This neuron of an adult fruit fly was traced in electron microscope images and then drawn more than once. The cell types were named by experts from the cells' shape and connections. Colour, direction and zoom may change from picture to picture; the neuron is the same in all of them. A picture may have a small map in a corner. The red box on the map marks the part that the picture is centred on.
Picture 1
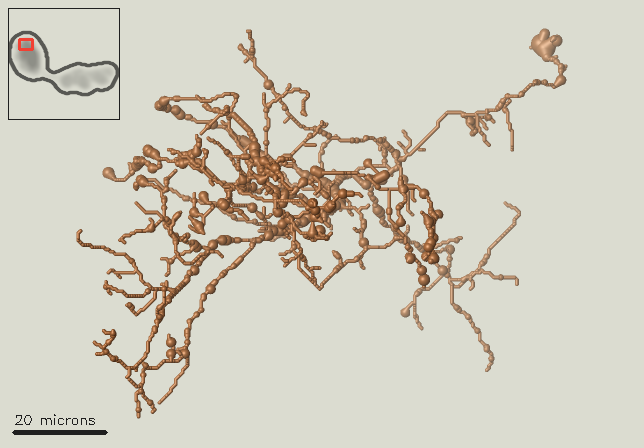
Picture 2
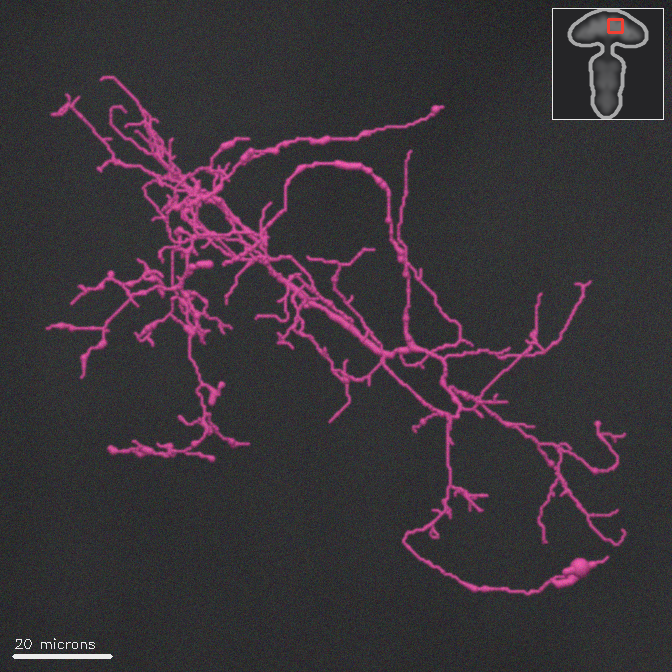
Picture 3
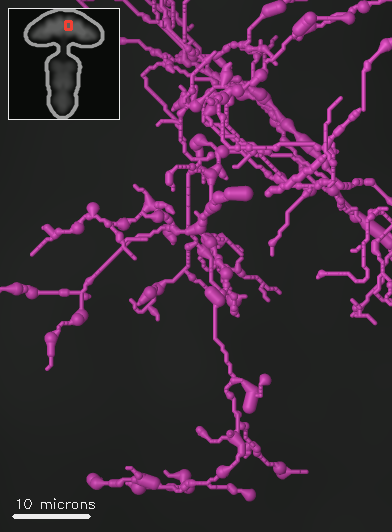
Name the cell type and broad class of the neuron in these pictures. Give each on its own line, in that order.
SMP240
central-brain intrinsic neuron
